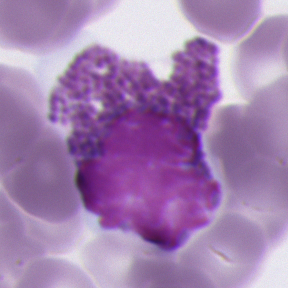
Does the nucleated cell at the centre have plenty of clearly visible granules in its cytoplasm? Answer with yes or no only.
Yes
